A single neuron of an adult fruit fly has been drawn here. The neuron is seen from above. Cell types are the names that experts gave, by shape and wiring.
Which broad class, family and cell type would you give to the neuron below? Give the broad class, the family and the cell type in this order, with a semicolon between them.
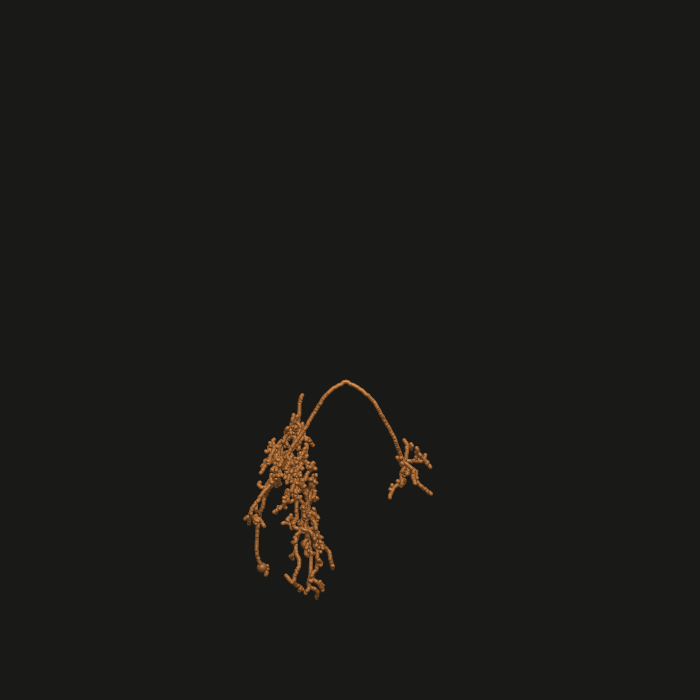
nerve-cord intrinsic neuron; hemilineage 14B; IN14B006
